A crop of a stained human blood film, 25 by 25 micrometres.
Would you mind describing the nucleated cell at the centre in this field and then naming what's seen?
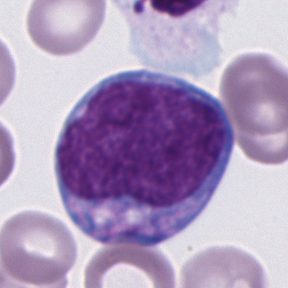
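Shape and position of the nucleus come first: it is oval and sits toward the upper part of the cell, with a shallow indentation along its lower border. Next, the chromatin is finely granular and evenly spread, without coarse clumps. Last, the cytoplasm forms a thin rim above the nucleus and a wider crescent below it. The cell is a promyelocyte.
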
